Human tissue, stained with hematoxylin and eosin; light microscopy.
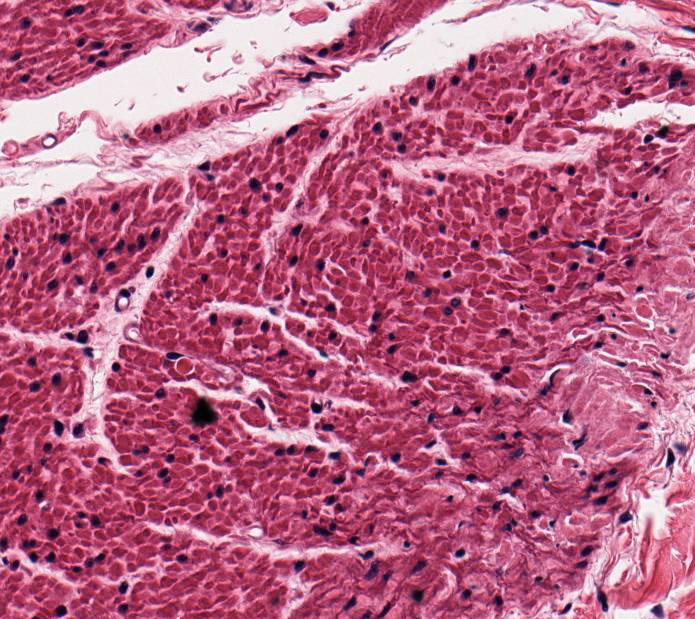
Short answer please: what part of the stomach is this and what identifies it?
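Smooth muscle, cut in cross-section, fills most of this field as densely packed small, polygonal, eosinophilic cell profiles. Their cytoplasm is deeply and evenly pink, and thin, pale, branching strands of connective tissue group them into bundles.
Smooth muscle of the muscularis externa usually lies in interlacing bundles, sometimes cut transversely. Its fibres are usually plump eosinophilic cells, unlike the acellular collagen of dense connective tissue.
The lower right corner holds paler, more fibrous, wavy pink tissue.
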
